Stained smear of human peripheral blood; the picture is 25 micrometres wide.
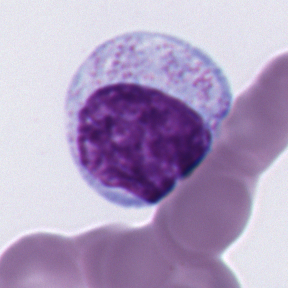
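Myelocyte, the nucleated cell at the centre of this blood smear. You'll notice its outline is round and smooth. The nucleus is a single oval mass with no lobes, sitting low in the cell so that most of the cytoplasm lies above it. Note too the chromatin, which is coarse and clumped.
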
